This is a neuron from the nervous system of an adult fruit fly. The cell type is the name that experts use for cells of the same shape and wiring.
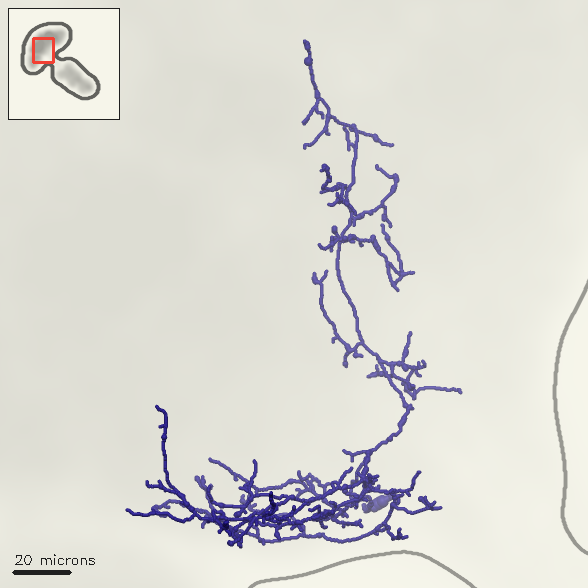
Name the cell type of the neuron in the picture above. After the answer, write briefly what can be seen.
Its cell type is GNG260. Its broad class is central-brain intrinsic neuron. It lies in the brain. By the scale bar it is about 180 microns tall in this view. Dozens of branch ends can be seen.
